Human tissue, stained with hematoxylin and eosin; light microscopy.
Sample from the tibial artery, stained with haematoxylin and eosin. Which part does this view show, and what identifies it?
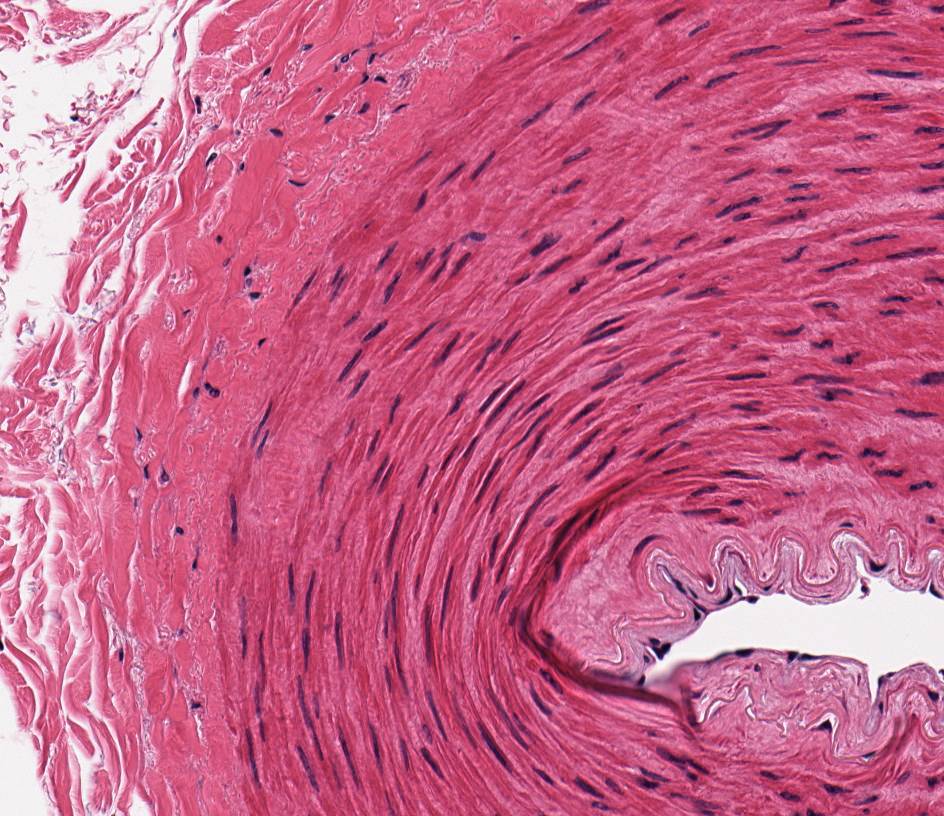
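This is the tunica media: a thick band of smooth muscle curves in an arc around a small lumen at the lower right. Its nuclei are elongated and cigar-shaped, lying parallel along the wall's curve. A wavy, glassy internal elastic lamina outlines the lumen, with flattened dark endothelial nuclei on its luminal side.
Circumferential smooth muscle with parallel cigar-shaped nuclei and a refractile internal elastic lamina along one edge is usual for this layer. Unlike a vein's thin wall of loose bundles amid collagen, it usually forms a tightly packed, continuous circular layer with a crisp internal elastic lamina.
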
